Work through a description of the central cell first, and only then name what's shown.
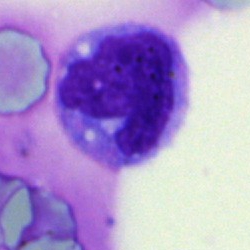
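Nucleus irregular and folded, contour lobulated. Chromatin dense, dark purple. Cytoplasm pale bluish-lilac, a few small clear vacuoles on the left side. Cell: monocyte.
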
